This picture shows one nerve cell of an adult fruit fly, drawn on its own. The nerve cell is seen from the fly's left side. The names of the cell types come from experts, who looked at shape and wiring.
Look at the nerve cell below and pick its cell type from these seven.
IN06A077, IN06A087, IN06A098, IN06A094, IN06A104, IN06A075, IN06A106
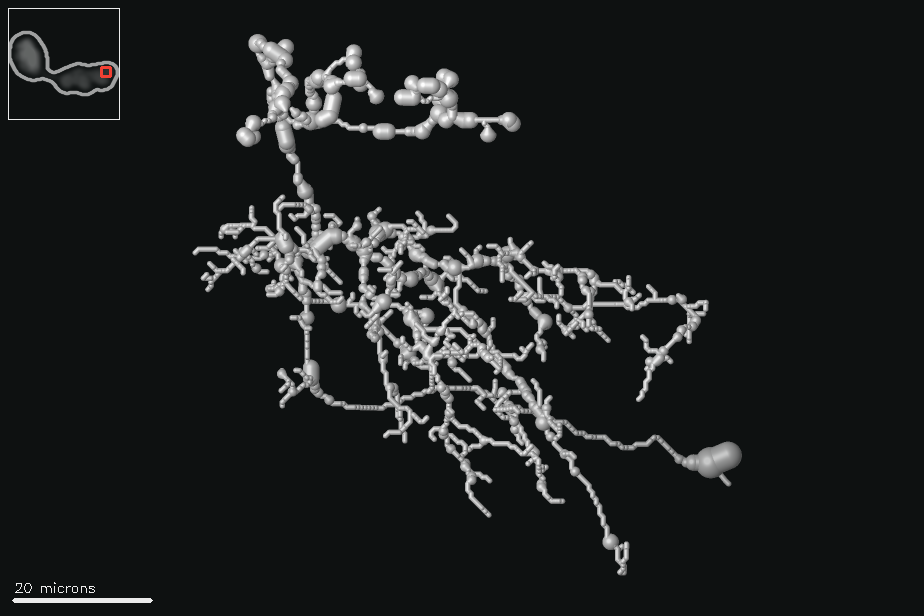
IN06A106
